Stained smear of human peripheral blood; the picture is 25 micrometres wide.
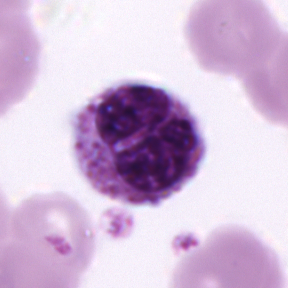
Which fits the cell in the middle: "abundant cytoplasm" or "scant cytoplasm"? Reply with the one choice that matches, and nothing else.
Scant cytoplasm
